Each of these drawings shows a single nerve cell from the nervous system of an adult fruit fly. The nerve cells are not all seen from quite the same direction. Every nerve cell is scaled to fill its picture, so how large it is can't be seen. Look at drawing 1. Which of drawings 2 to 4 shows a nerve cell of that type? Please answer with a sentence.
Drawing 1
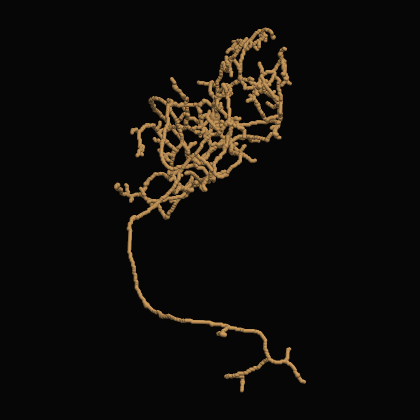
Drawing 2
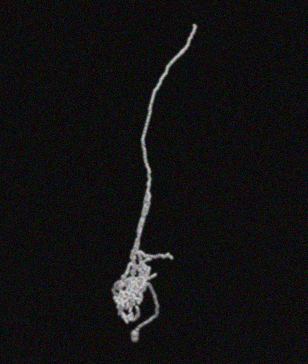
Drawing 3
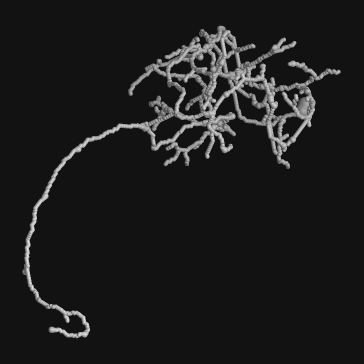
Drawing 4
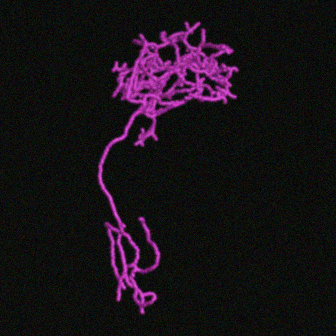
Drawing 3 is of the same cell type.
